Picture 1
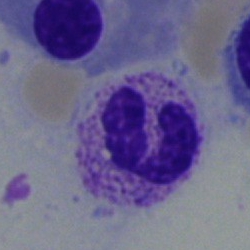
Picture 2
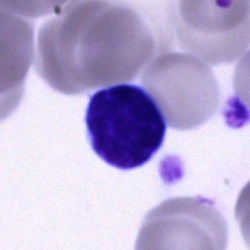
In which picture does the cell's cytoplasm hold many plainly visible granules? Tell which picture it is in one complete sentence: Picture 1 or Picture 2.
In Picture 1, many visible granules are held in the cytoplasm of the cell.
